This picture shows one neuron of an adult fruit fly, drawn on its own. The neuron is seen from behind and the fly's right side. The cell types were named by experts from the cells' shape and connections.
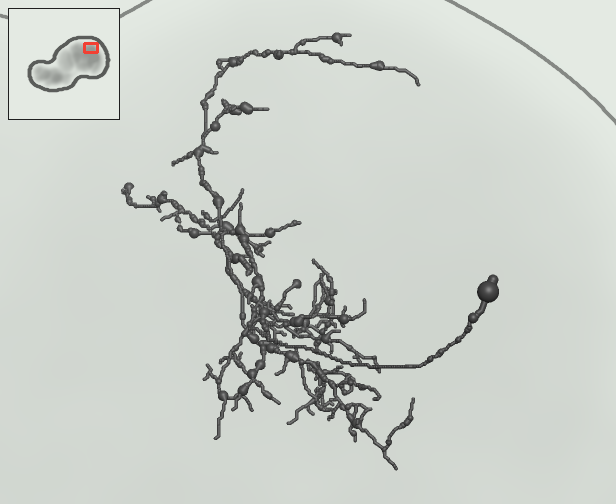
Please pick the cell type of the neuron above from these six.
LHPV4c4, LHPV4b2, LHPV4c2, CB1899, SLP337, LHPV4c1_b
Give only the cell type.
LHPV4c4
